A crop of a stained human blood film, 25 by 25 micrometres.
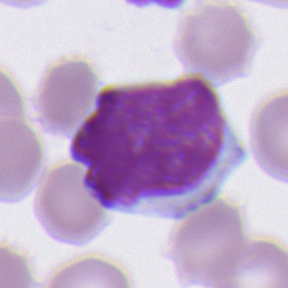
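Typical lymphocyte, the nucleated cell at the centre of a stained peripheral blood smear. Its cytoplasm forms a scant, pale greyish-blue rim, seen mainly along the lower right side of the nucleus, and contains neither granules nor vacuoles.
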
